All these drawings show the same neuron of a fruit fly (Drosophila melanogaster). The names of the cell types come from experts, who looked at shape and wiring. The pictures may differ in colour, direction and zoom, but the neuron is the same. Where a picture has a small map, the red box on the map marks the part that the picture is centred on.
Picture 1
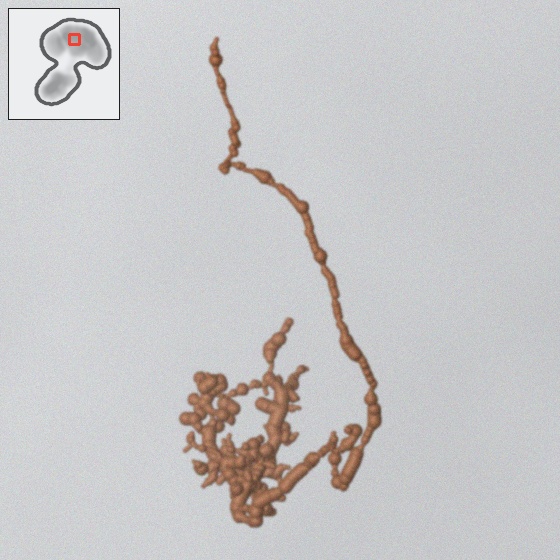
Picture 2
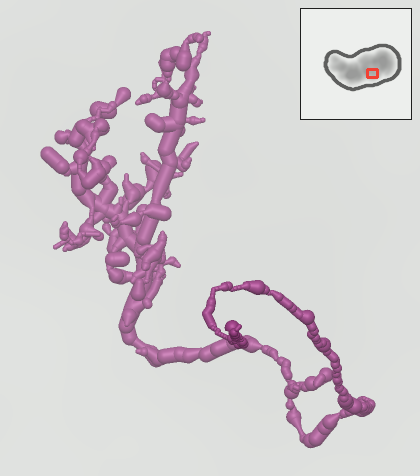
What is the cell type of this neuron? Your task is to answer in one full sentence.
Classified by cell type, this neuron is TRN_VP3a.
